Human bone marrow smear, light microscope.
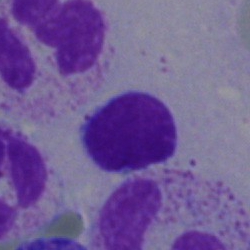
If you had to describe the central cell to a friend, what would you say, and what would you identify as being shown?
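The outline looks roughly round and smooth, with no projections from the surface. Cytoplasm is very scant, so the nucleus takes up almost the whole cell. Its chromatin is dense, dark purple and fairly uniform across the nucleus, and I can't make out any nucleoli. This is a lymphocyte.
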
